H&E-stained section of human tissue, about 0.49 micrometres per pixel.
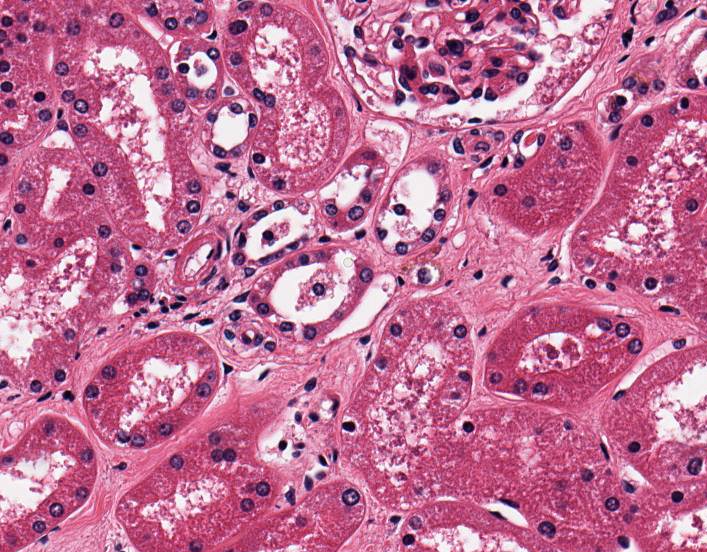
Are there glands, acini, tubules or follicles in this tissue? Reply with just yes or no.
Yes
